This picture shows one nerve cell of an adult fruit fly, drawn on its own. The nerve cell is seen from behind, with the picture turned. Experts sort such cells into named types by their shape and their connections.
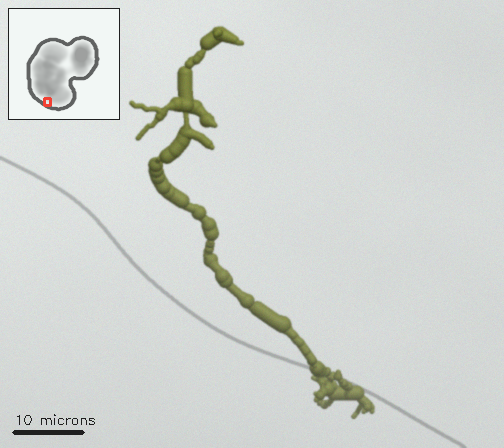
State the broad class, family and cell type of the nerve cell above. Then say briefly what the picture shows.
This is an optic-lobe intrinsic neuron. Its family is L. Its cell type is L4. The drawing shows no cell body. By the scale bar it is about 55 microns tall in this view.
